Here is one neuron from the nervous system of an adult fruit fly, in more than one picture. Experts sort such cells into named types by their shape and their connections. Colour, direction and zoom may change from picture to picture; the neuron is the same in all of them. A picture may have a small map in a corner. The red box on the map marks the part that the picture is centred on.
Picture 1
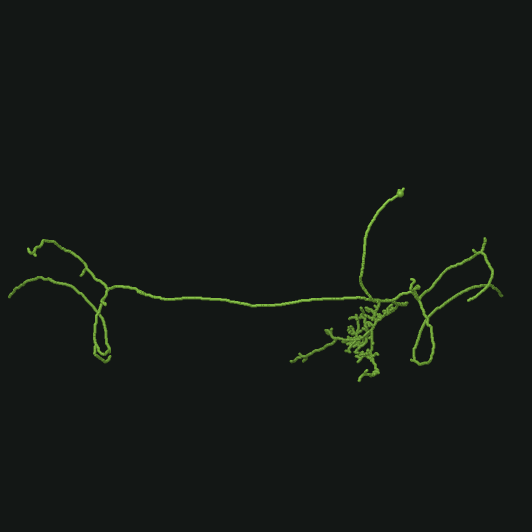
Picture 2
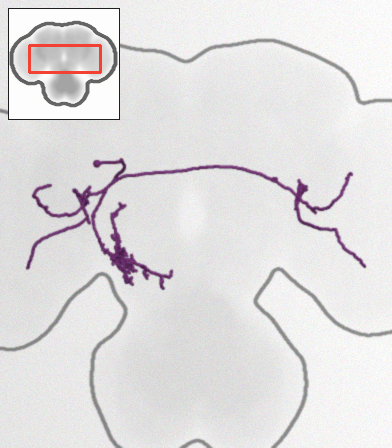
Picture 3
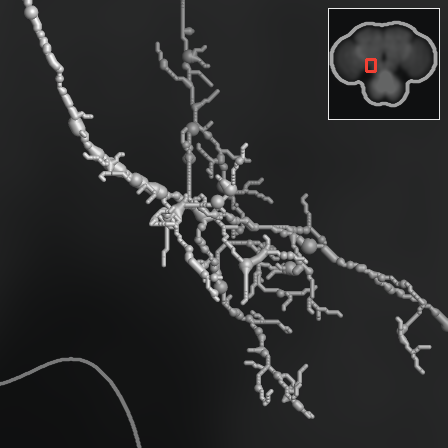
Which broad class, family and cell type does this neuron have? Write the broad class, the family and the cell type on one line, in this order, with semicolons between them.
visual centrifugal neuron; hemilineage VLPa2; PVLP046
